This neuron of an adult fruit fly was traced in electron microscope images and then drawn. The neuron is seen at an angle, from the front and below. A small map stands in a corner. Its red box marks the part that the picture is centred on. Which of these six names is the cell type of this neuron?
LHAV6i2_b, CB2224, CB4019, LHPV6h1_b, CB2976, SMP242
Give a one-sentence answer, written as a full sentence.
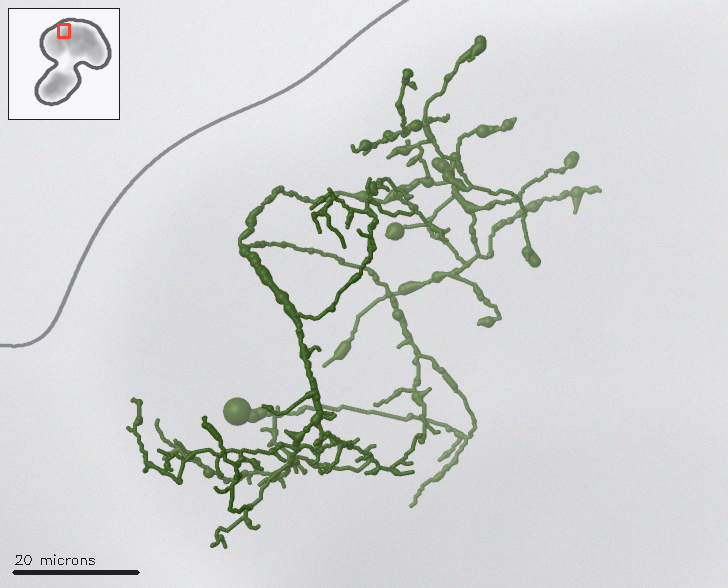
It is to cell type CB2224 that the neuron belongs.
